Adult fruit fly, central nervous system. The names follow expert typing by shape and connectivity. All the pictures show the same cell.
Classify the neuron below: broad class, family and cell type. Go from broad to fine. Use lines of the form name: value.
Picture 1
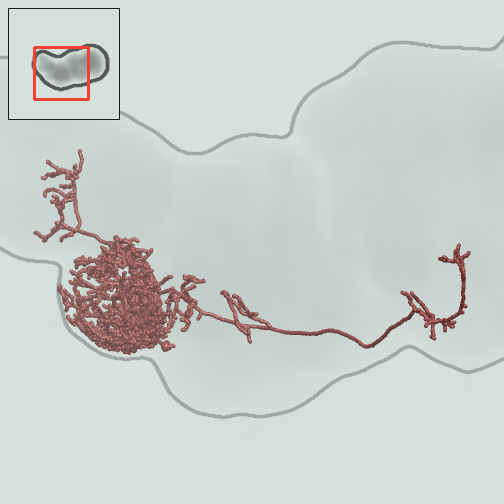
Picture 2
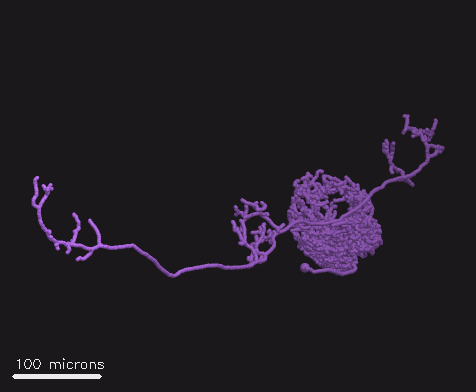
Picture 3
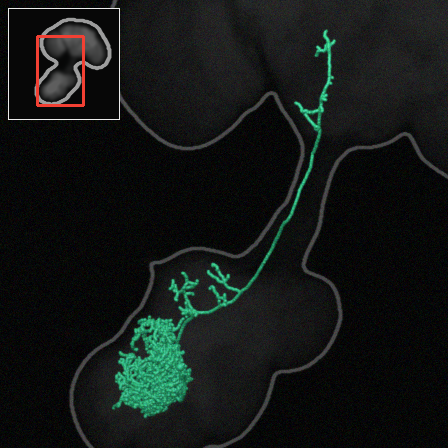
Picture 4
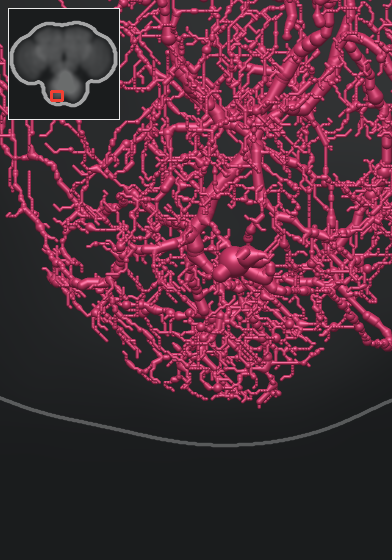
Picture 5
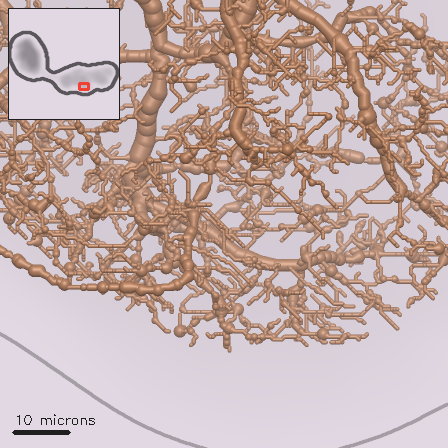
broad class: ascending neuron
family: hemilineage 04B
cell type: AN04B001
